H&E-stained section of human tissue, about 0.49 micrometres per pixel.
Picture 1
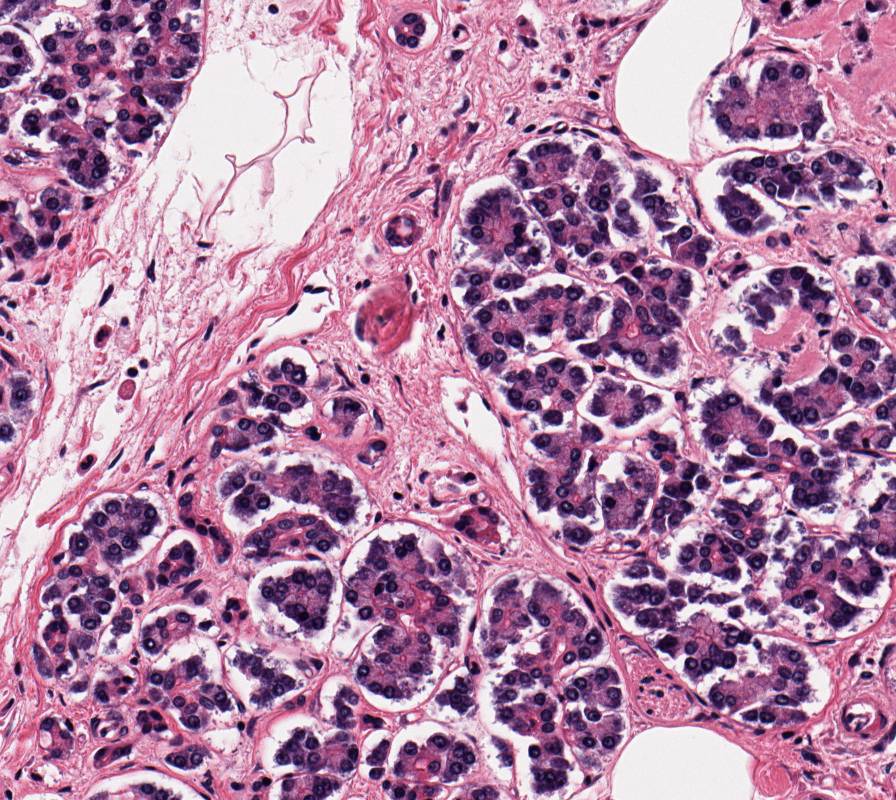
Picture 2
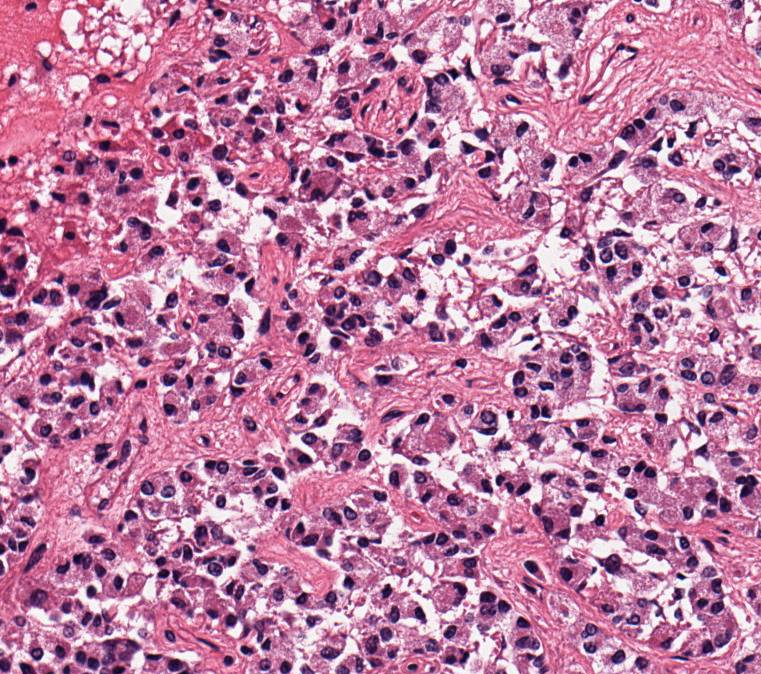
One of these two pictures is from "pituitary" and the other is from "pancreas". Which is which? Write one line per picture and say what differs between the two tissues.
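Picture 1 – pancreas. Closely packed acini are grouped into lobules separated by pink connective tissue septa.
Picture 2 – pituitary. The cells form no glands or lumens anywhere in the field.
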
